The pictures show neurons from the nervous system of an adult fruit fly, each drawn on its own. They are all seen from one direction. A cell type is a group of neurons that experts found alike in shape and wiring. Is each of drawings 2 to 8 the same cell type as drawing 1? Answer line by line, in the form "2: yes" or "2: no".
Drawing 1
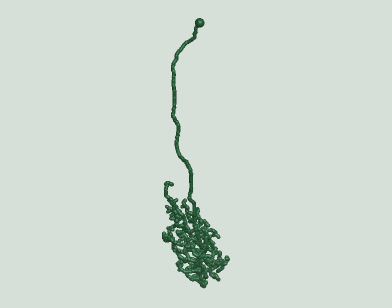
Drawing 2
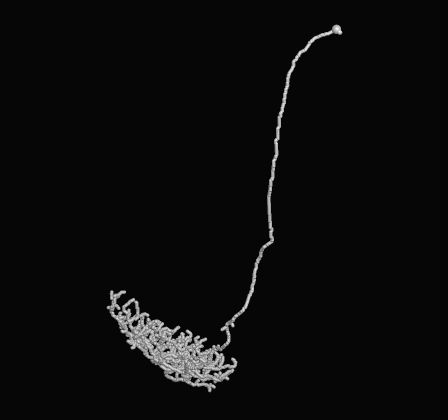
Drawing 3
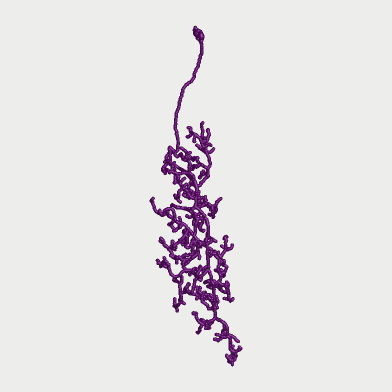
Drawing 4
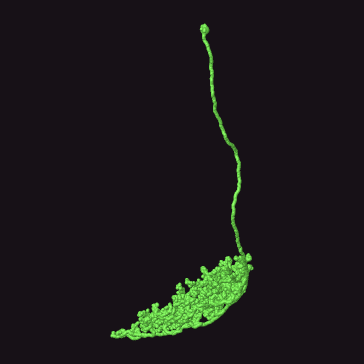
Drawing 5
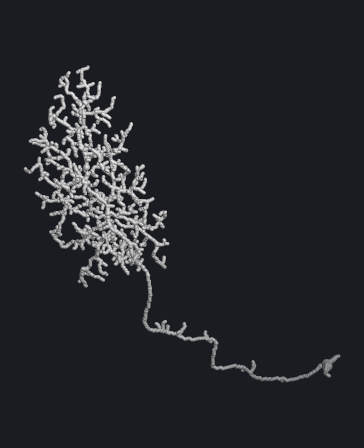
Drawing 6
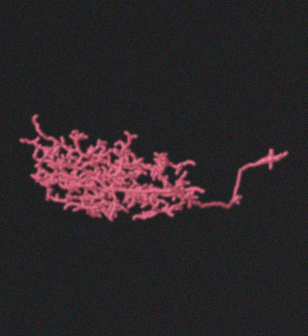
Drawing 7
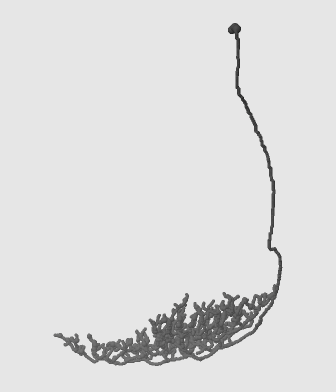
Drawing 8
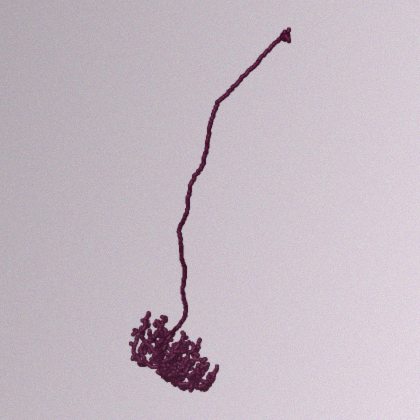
2: yes
3: yes
4: no
5: no
6: no
7: no
8: yes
